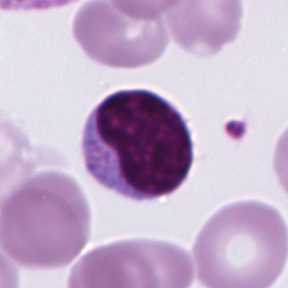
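Large granular lymphocyte, the cell in the middle of the field. Its outline is round and smooth. The nucleus shows a shallow indentation on the left side, with dense, coarsely clumped chromatin and no visible nucleoli.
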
